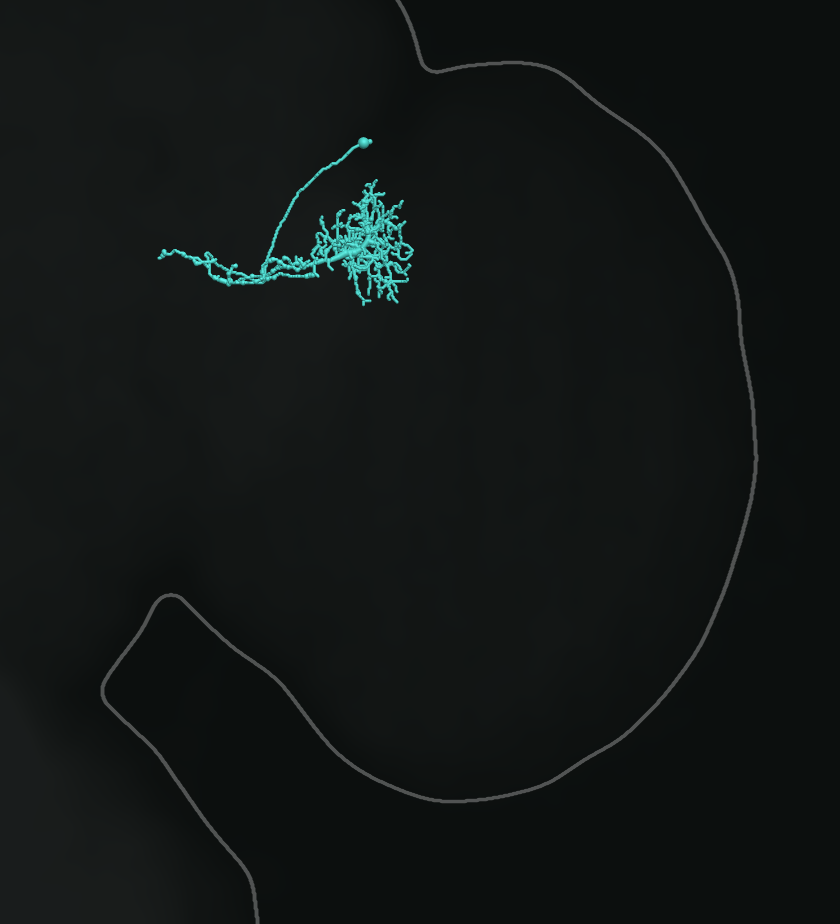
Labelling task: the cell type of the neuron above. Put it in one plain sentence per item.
The cell type is LC11.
